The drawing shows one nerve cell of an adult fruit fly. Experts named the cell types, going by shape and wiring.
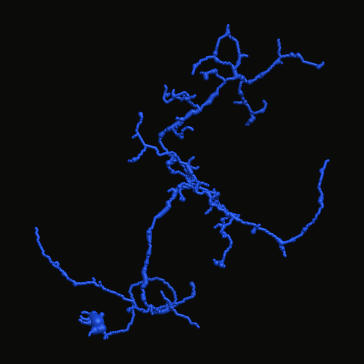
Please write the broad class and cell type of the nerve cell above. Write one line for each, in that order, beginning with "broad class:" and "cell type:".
broad class: central-brain intrinsic neuron
cell type: GNG073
